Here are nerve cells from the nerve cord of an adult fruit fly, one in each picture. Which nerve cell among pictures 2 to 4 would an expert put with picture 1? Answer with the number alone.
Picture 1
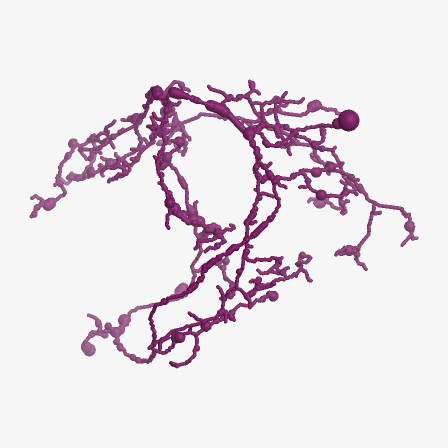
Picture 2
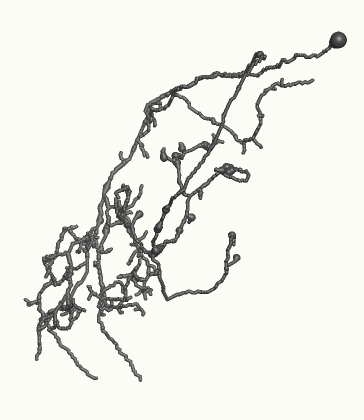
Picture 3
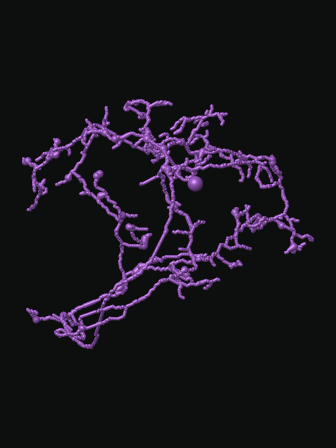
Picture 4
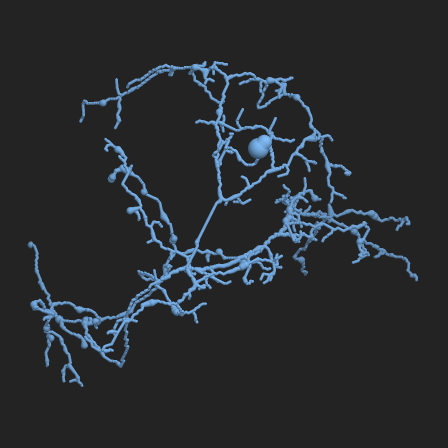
3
